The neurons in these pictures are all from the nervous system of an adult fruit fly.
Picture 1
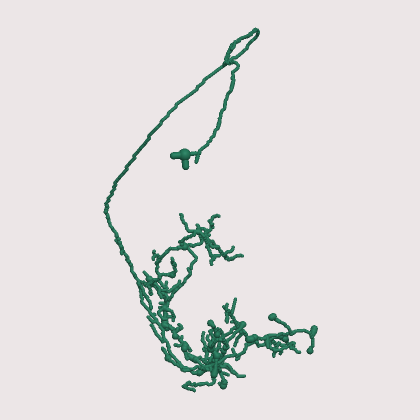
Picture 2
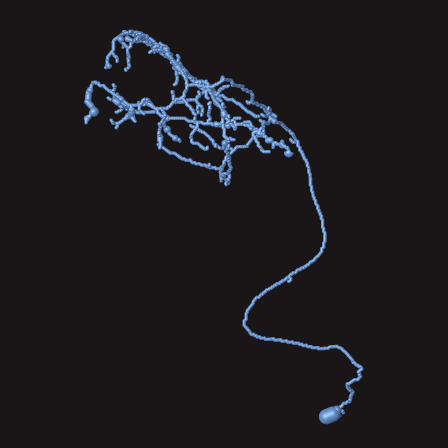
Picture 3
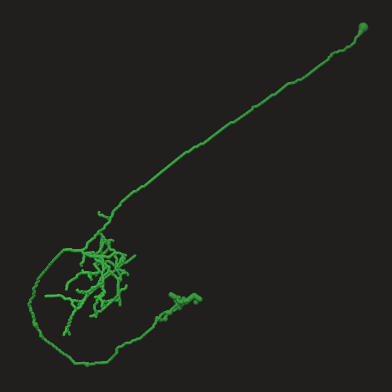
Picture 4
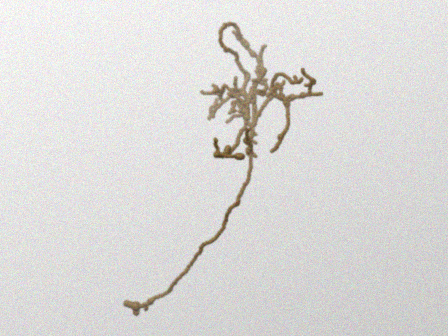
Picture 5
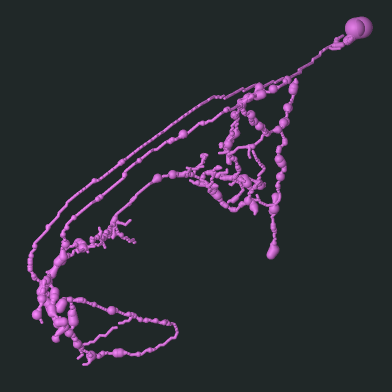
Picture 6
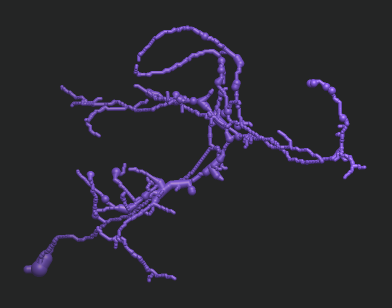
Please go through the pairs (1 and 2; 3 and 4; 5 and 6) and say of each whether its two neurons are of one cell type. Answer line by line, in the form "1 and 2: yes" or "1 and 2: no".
1 and 2: yes
3 and 4: no
5 and 6: yes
